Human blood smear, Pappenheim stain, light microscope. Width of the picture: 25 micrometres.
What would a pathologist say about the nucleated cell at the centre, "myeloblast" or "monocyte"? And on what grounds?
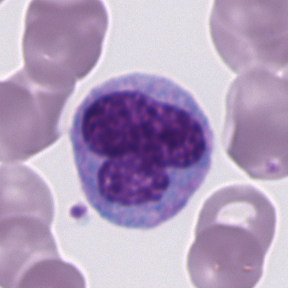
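Call it a monocyte, not a myeloblast. Nucleus folded into a larger upper part and a smaller lower part, with a notch between them. Chromatin dark purple and lacy, clumps separated by paler gaps. Cytoplasm forms a rim widest below the nucleus, faint fine texture only, no coarse granules. Cell about 13 micrometres across; nucleus about 10 micrometres across, filling about 60% of the cell's area.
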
